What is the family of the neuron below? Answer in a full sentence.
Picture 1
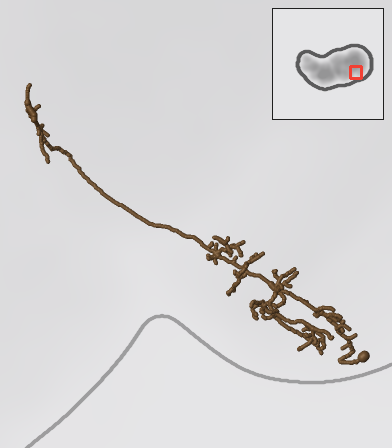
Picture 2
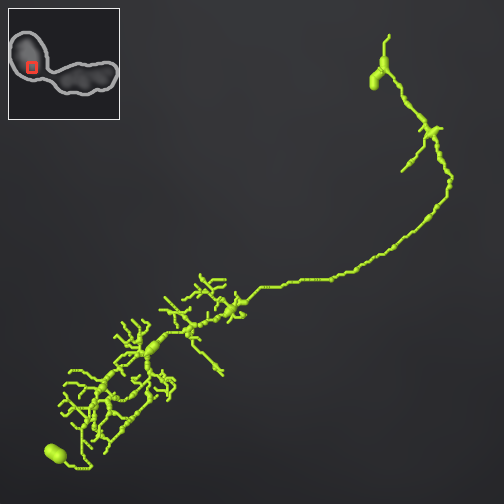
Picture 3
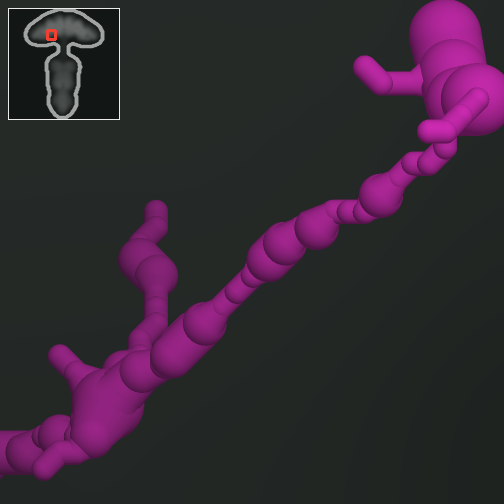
The family is Tm.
